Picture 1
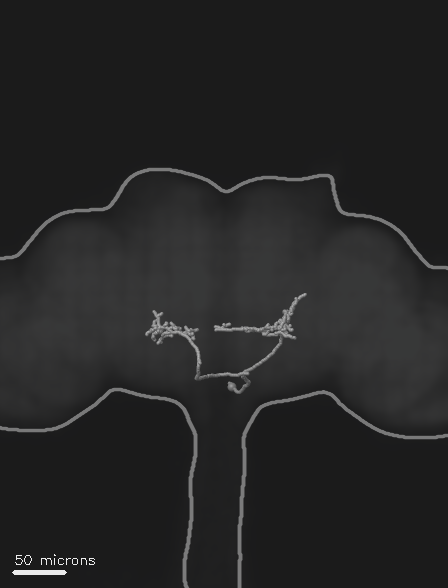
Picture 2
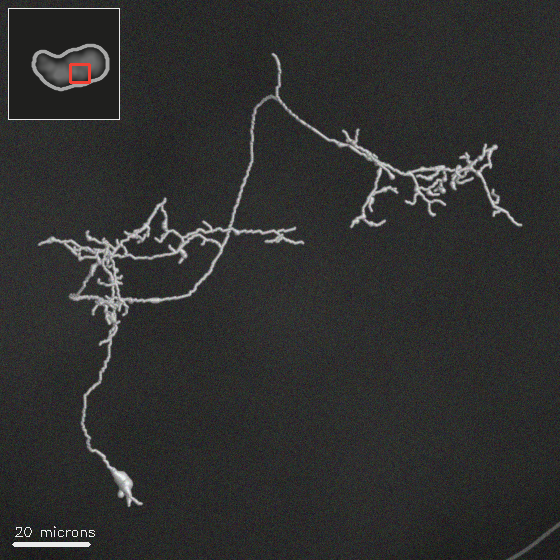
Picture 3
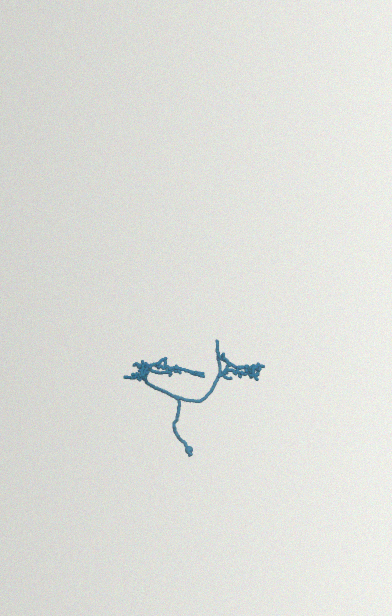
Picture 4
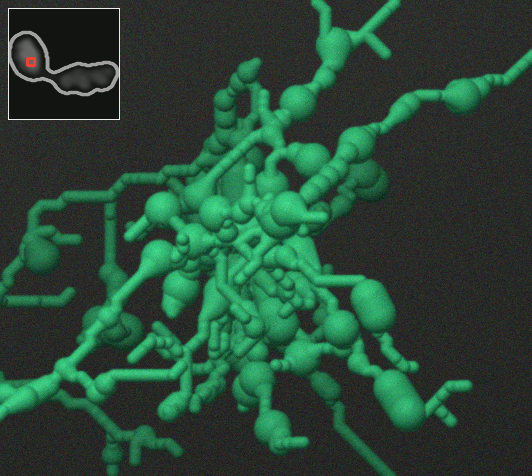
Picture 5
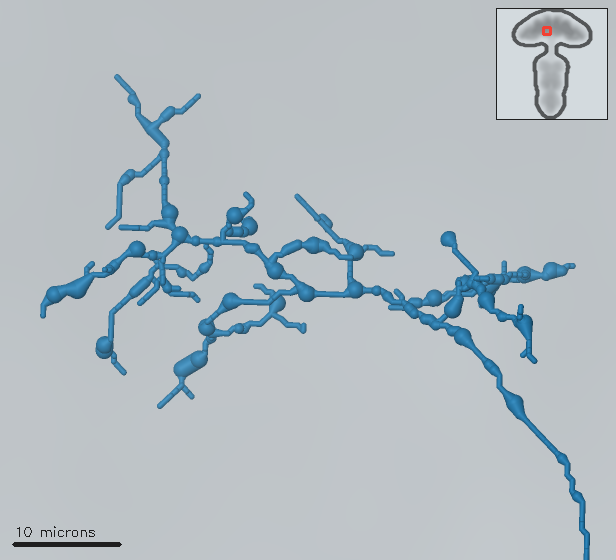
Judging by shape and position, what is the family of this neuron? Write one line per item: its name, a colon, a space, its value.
family: hemilineage LB3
